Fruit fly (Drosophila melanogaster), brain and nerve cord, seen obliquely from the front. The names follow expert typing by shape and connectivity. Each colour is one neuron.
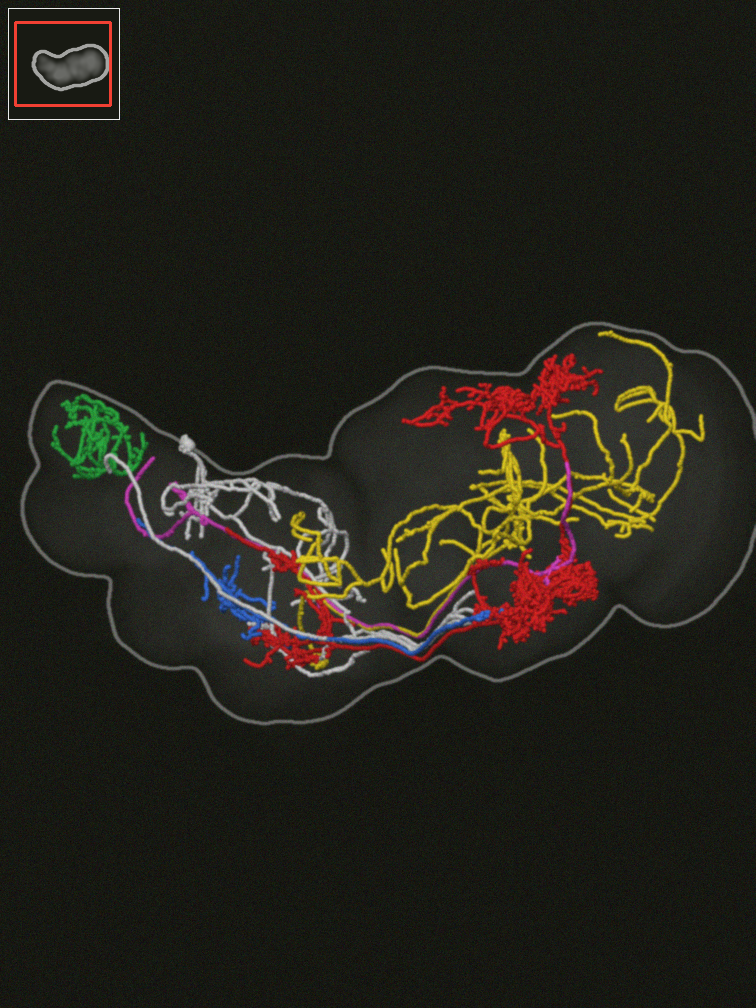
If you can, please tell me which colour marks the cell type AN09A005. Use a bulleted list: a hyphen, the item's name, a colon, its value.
- colour: white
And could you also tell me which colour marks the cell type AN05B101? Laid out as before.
- colour: red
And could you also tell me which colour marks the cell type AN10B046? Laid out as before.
- colour: blue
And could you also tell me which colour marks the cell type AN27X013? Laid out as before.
- colour: yellow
